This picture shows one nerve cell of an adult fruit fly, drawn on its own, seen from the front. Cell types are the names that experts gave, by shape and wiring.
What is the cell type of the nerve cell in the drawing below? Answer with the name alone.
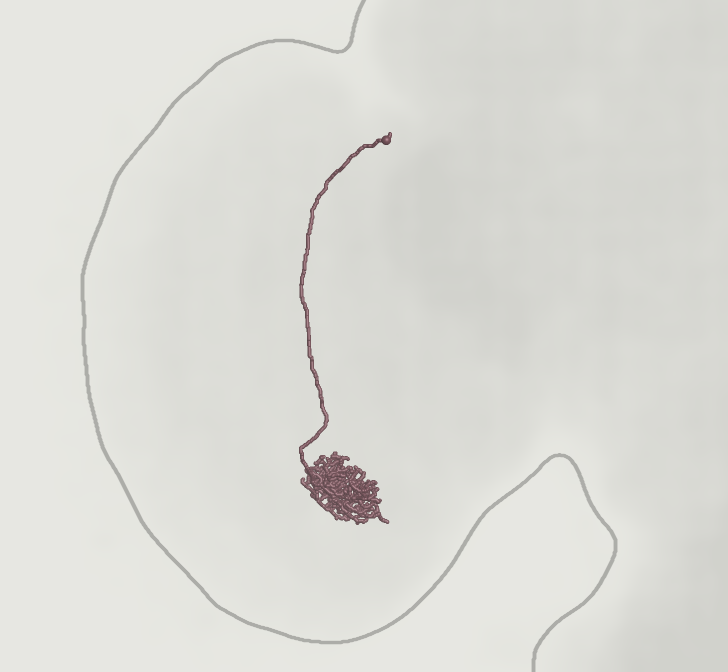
Pm2a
